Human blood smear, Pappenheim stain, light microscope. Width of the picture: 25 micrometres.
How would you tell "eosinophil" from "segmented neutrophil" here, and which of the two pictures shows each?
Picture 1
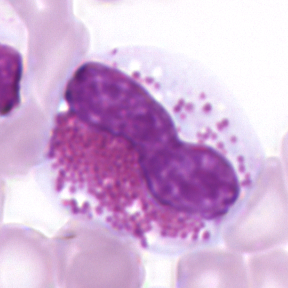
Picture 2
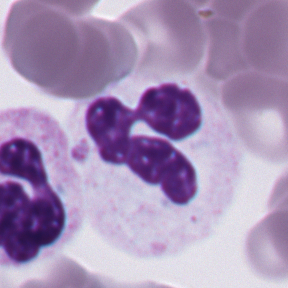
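Picture 1 holds the eosinophil, picture 2 the segmented neutrophil. Granules set them apart. Picture 1 has many round, evenly sized, reddish-pink granules, packed most densely below and left of the nucleus, with pale, nearly colourless cytoplasm between them. Picture 2 has fine, faint pinkish granules in plentiful pale pink-lilac cytoplasm.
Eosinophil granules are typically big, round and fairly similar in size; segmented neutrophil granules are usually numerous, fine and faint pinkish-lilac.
Nucleus in picture 1: two lobes on a line from upper left to lower right.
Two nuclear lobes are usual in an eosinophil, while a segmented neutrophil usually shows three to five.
Chromatin dark purple in both: fairly condensed with lighter patches between clumps in picture 1, densely clumped in picture 2, where no nucleoli are seen. Both outlines roughly round and smooth. No vacuoles in picture 2.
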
